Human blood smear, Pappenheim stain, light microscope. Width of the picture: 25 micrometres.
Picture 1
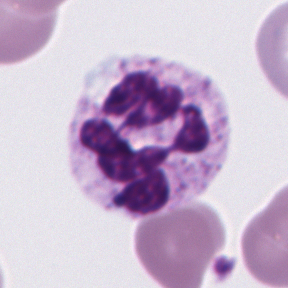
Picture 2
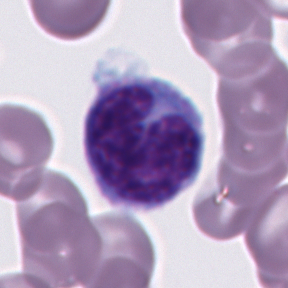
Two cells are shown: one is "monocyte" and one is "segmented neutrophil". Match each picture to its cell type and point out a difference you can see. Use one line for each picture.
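The cell in picture 1 is a segmented neutrophil. Fine lilac-purple granules are scattered through the cytoplasm.
The cell in picture 2 is a monocyte. No granules can be seen in the cytoplasm.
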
